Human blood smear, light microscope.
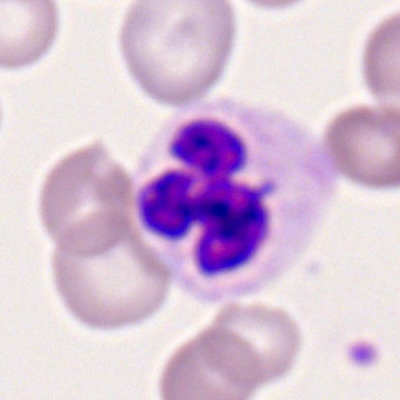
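Segmented neutrophil with a round, smooth outline. Its chromatin is dark purple and coarsely clumped. A fairly wide rim of pale pinkish-lilac cytoplasm surrounds the nucleus, and the cytoplasm lacks large, coarse orange-red granules.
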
